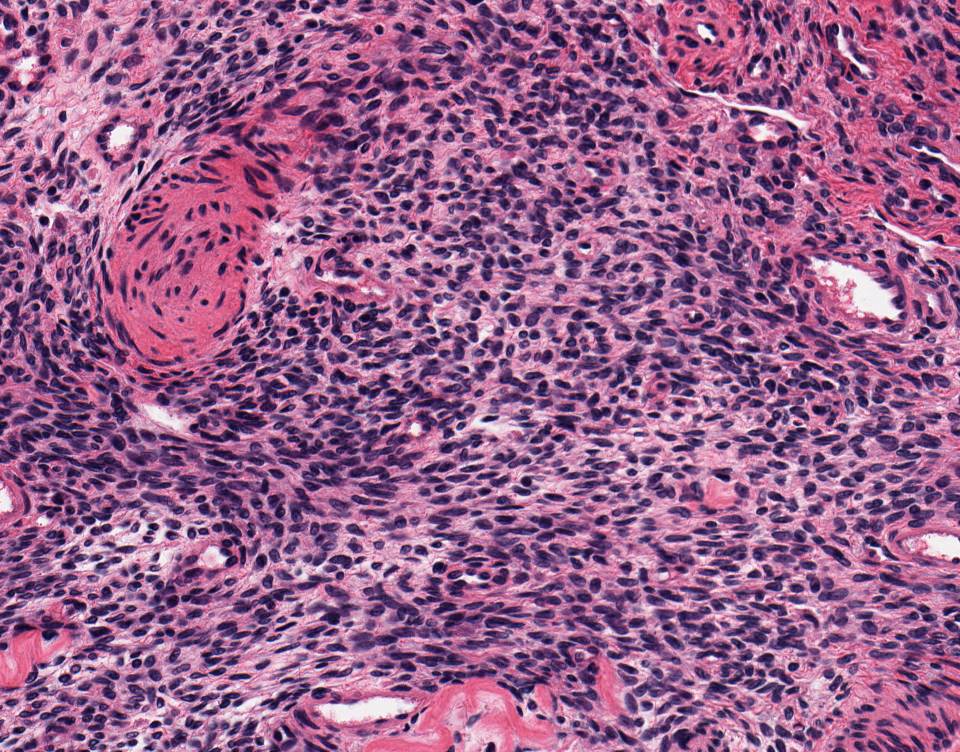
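Ovary: a densely cellular sheet of spindle to oval cells, with no epithelium. See how the dark, oval to spindle-shaped nuclei crowd closely together, the pale cytoplasm is scant, cell borders are indistinct, and the cells sweep in short, intersecting fascicles in varying directions.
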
